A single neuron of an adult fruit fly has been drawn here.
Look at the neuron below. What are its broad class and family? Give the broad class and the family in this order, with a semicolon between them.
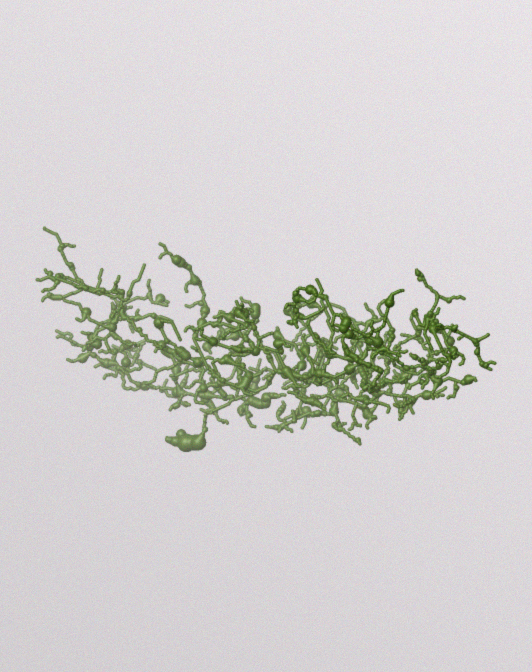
optic-lobe intrinsic neuron; Pm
